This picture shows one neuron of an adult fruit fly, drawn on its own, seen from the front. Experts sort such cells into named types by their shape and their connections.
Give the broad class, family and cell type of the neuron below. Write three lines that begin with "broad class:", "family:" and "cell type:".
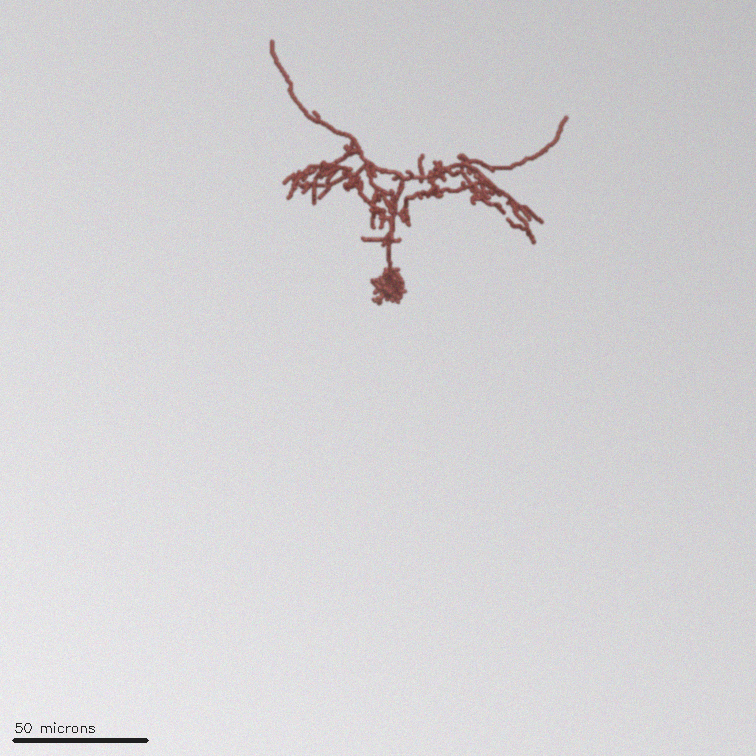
broad class: efferent neuron of the nerve cord
family: hemilineage 00B
cell type: EN00B025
